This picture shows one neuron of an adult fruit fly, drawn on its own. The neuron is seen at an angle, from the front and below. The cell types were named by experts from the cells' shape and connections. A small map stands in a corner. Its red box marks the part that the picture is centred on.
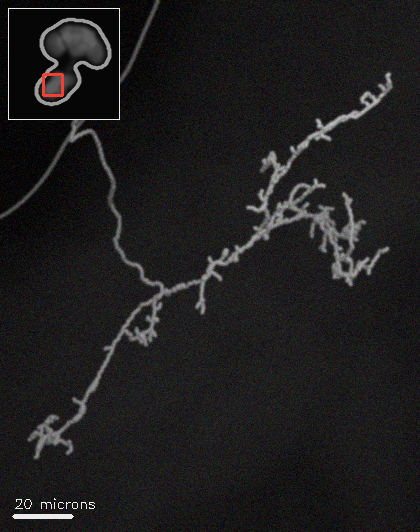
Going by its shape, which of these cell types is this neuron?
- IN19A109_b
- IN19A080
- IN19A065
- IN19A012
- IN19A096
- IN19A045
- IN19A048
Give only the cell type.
IN19A109_b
